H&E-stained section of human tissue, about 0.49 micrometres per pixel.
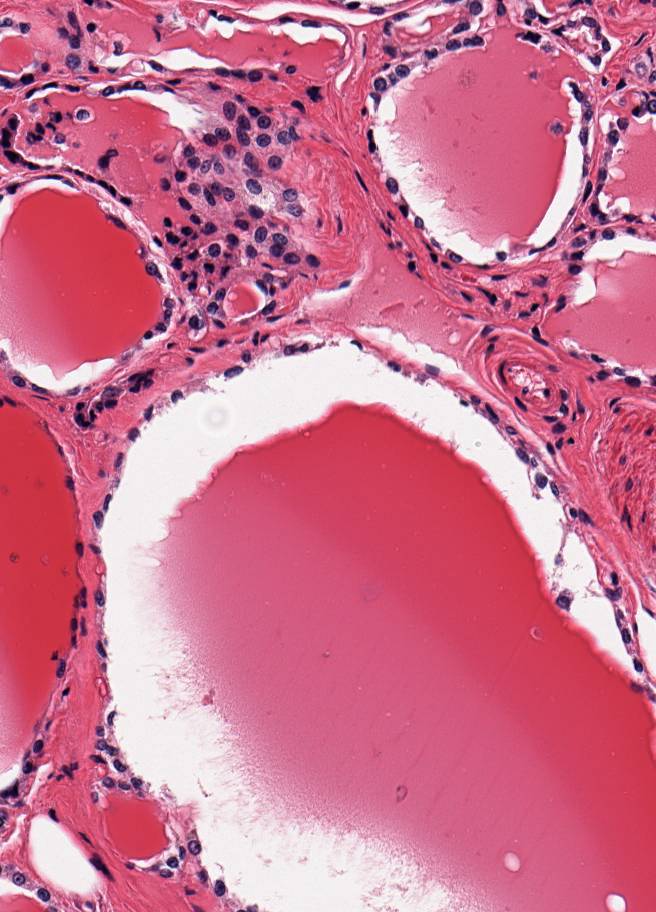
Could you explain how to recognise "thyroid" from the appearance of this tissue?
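Field filled by closed round-to-oval follicles of varying size; largest in lower centre.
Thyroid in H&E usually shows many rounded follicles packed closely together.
Follicle pattern here fits the thyroid. Lumens filled with homogeneous, deeply eosinophilic colloid. Thin bands of pink fibrous connective tissue with scattered spindle-shaped nuclei separate the follicles.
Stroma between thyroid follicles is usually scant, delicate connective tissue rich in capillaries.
Thin septa here agree with that. Small thick-walled arteriole, cut in cross-section, in stroma just right of middle of field.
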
